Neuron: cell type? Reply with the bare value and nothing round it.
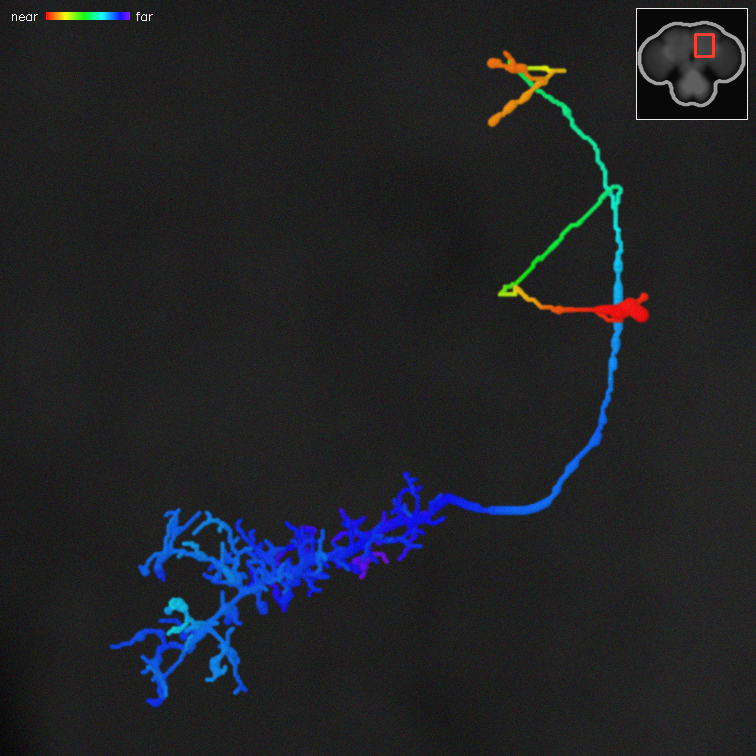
PLP009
